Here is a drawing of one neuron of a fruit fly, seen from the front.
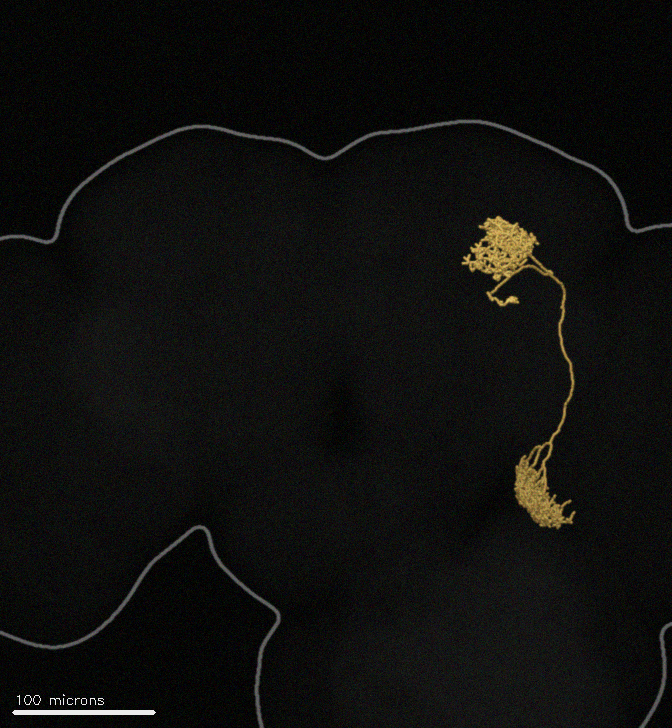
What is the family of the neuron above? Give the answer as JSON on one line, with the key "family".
{"family": "hemilineage AOTUv2"}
